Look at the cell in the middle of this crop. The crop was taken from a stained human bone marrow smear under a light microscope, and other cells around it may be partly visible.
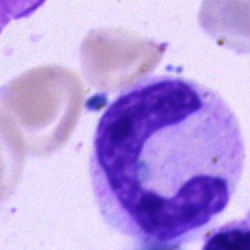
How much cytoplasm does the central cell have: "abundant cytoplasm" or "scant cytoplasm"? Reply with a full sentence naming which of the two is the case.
In this cell, the cytoplasm is plentiful.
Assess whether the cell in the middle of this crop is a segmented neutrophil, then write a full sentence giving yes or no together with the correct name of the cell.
No, the correct answer for the middle cell is a band neutrophil, not a segmented neutrophil.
